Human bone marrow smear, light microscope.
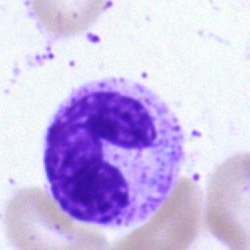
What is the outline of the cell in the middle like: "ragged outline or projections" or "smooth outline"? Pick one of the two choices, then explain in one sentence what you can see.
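Smooth outline. The cell outline is round and smooth.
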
